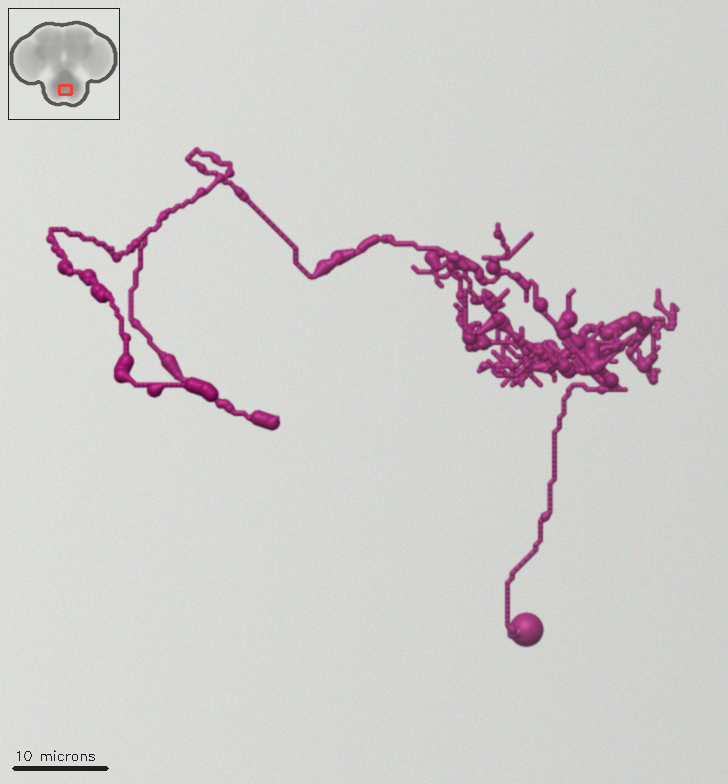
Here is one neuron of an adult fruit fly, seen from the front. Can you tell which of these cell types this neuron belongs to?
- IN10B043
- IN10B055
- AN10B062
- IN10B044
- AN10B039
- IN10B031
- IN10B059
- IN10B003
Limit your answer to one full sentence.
The neuron is typed under the name IN10B044.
